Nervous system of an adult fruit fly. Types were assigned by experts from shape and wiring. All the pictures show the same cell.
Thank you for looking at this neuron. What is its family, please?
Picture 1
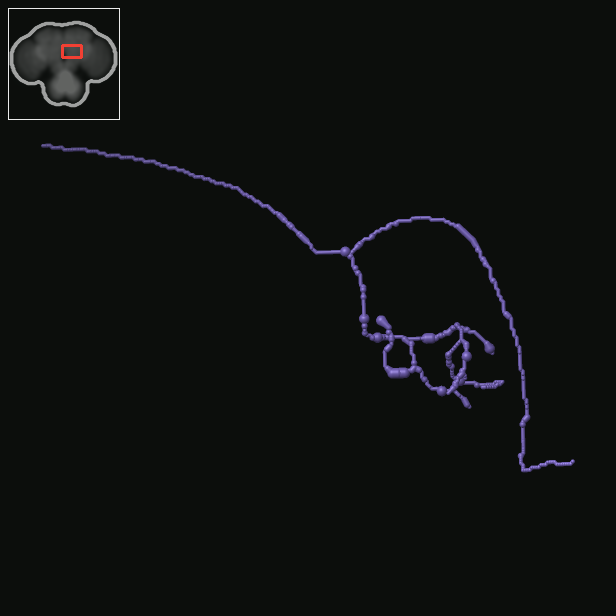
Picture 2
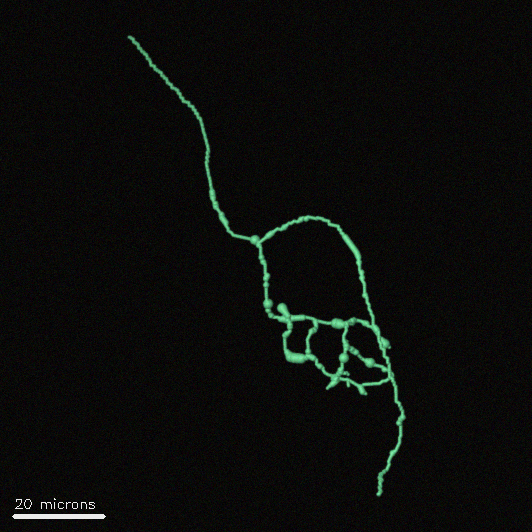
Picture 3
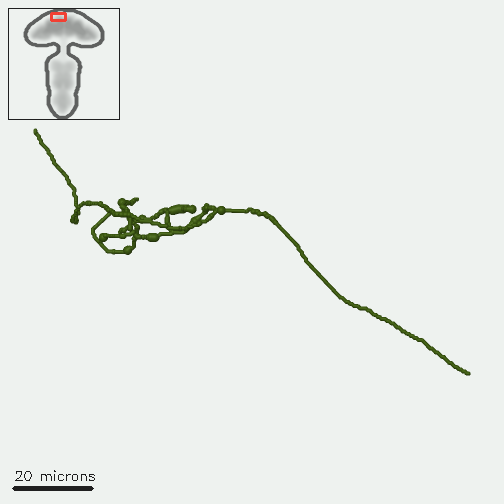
class olfactory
